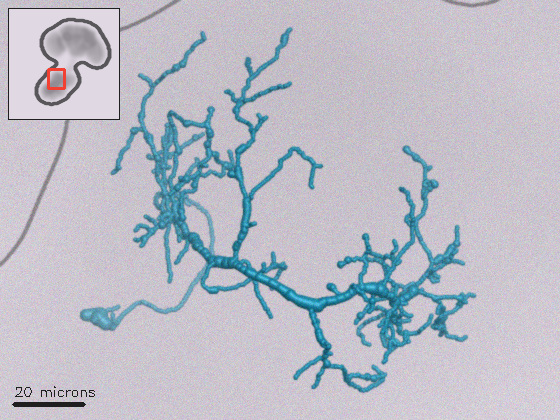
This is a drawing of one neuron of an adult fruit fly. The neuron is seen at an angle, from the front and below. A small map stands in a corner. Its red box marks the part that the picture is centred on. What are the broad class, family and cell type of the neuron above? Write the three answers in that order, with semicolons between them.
nerve-cord intrinsic neuron; hemilineage 03A; IN03A046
